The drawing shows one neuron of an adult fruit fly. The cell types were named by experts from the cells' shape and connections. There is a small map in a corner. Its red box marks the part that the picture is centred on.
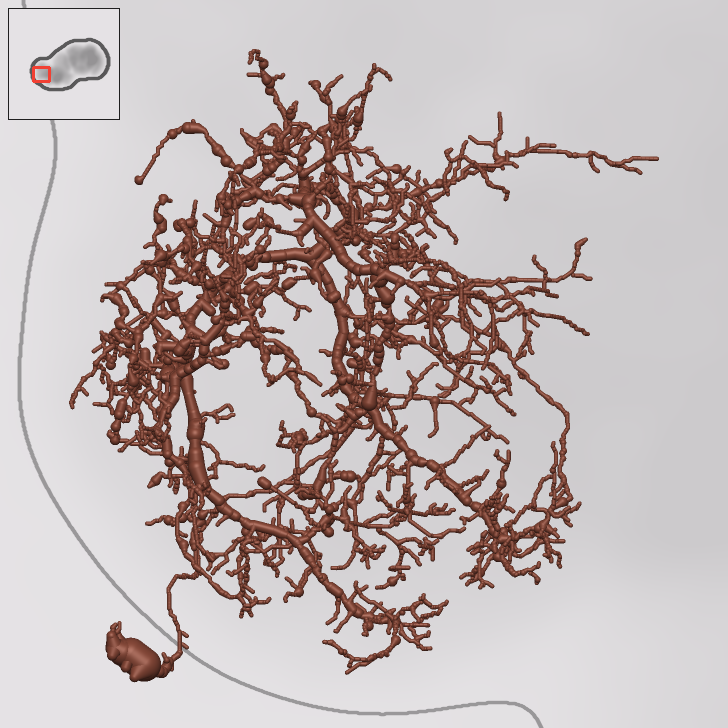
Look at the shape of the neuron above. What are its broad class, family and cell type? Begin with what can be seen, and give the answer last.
The cell body can be seen at the lower left of the picture. More than a hundred branch ends can be seen. It is a nerve-cord intrinsic neuron. The family is hemilineage 08A. Its cell type is IN08A007.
